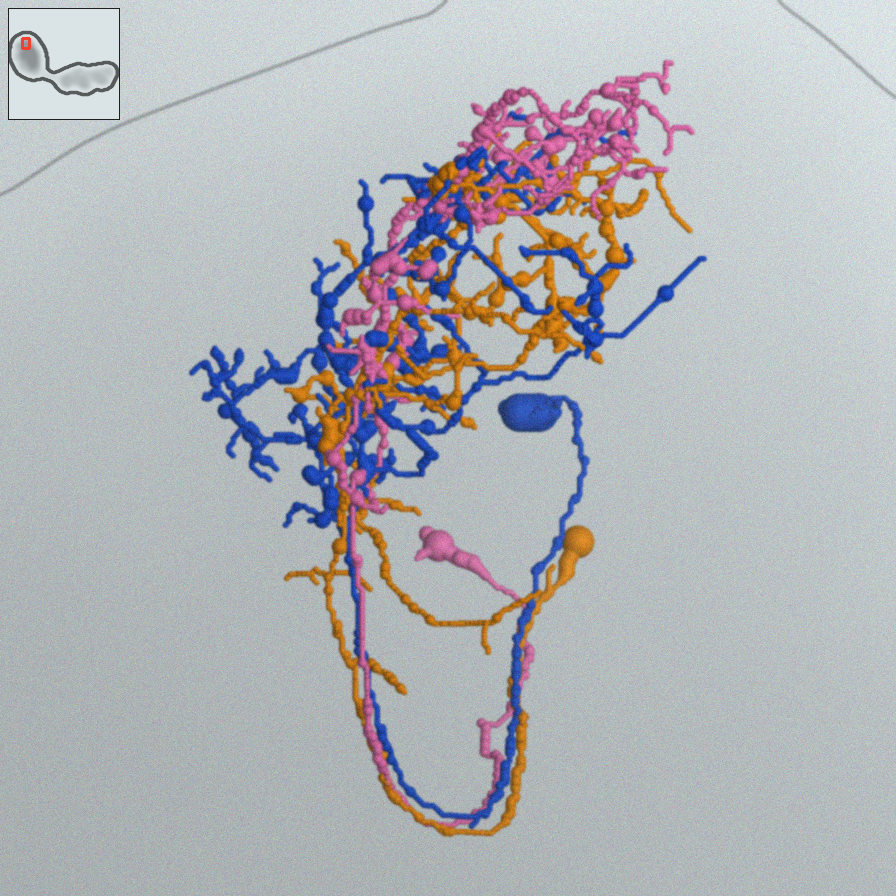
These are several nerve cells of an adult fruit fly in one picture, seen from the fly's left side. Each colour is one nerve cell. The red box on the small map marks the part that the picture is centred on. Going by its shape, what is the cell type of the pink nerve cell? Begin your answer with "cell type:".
cell type: SLP024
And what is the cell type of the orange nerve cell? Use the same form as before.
cell type: SLP025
